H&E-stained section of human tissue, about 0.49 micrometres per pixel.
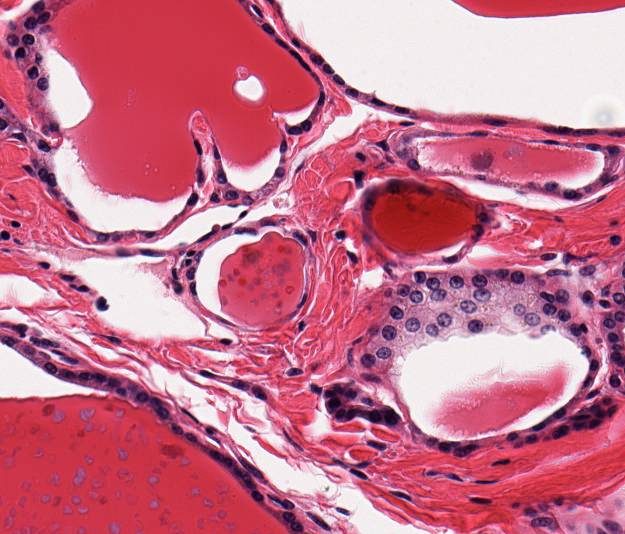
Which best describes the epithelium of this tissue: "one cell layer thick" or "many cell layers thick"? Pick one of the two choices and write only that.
One cell layer thick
